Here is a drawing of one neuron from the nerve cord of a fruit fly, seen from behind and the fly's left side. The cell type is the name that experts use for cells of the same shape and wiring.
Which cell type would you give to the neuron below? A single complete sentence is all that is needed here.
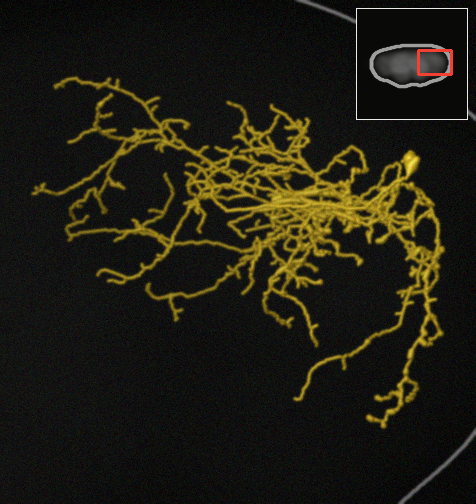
Belonging to the cell type IN03A037 is this neuron.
